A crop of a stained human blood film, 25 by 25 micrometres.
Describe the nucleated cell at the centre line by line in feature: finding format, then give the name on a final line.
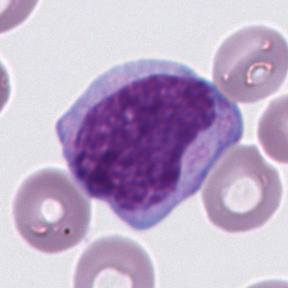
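Outline: irregular and somewhat angular, not smoothly round
Size: about 16 micrometres across
Nucleus: broad indentation on the right side; fills about 60% of the cell's area
Cytoplasm: pale greyish-blue, widest on the right beside the nuclear indentation
Name: atypical promyelocyte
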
